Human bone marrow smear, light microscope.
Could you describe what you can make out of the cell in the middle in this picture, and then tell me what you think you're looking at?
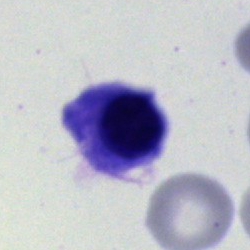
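Take your time with the outline here: it is irregular and somewhat angular, not smoothly round. Notice that the rim of cytoplasm is widest on the left, with no granules to be seen. Faint pale pinkish wisps trail from the lower edge. This is an erythroblast.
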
